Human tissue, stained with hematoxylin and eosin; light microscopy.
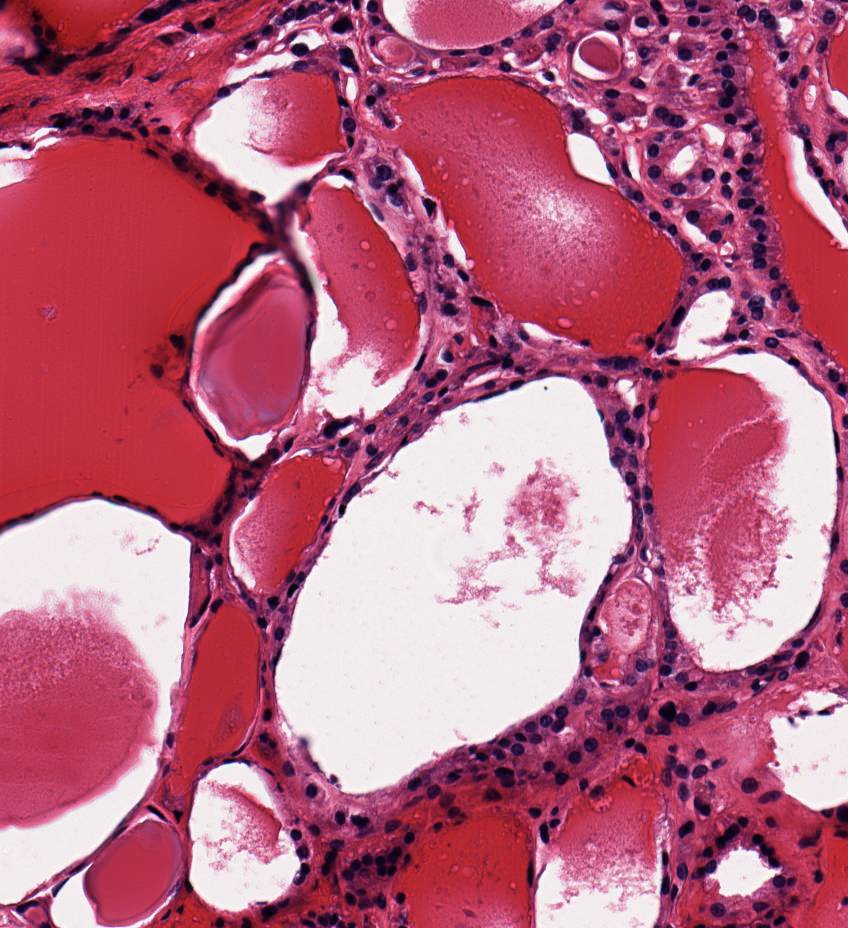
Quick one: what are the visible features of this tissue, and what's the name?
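Follicles: most filled with homogeneous, deep pink-red colloid; smaller ones crowded between large ones at upper right. Lining: single layer of flattened to low cuboidal epithelial cells. Nuclei: small, round, dark-staining, evenly spaced. Thyroid.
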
